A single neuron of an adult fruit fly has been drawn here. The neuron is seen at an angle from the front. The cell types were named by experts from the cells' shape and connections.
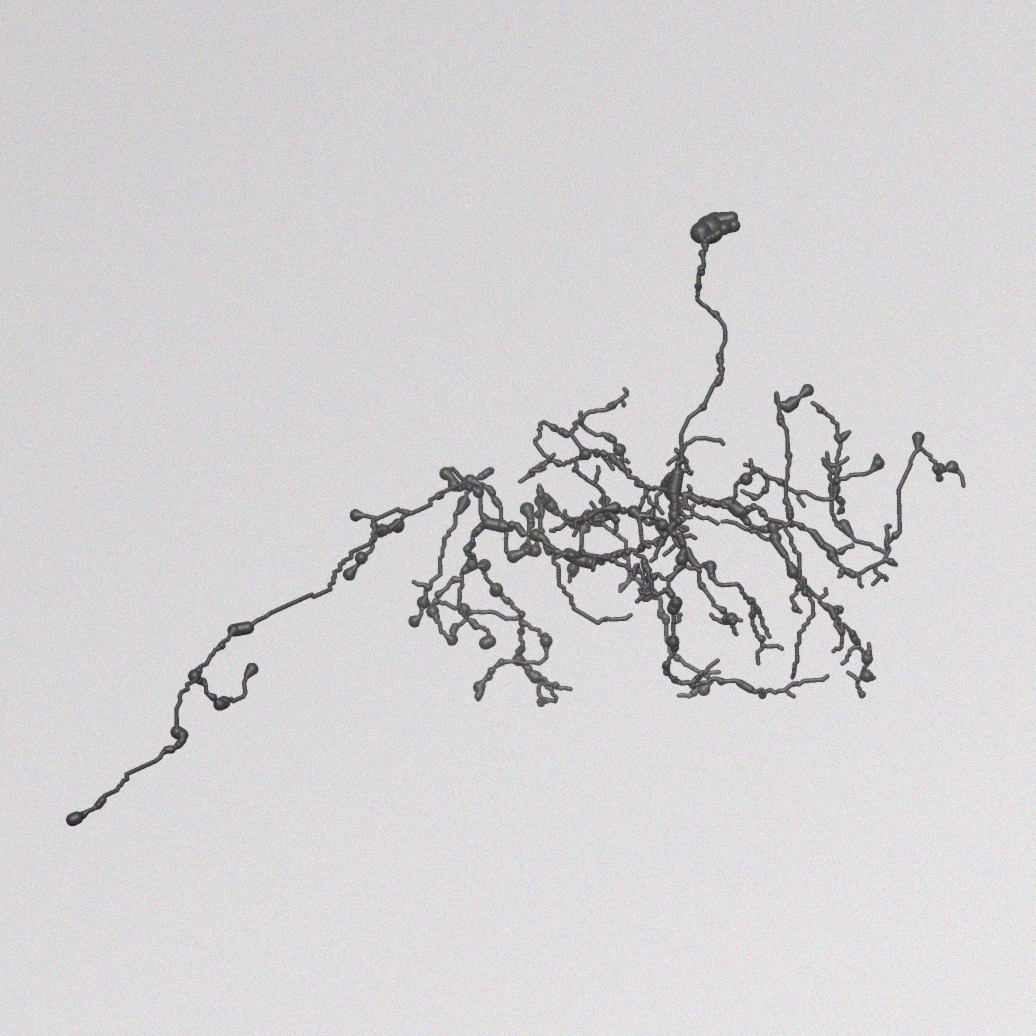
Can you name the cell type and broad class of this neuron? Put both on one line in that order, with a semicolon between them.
INXXX406; nerve-cord intrinsic neuron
